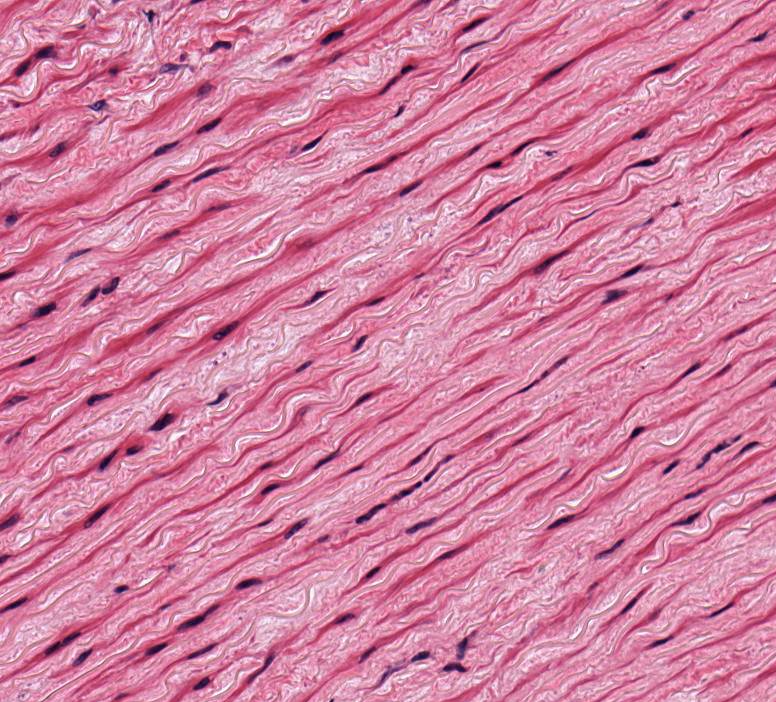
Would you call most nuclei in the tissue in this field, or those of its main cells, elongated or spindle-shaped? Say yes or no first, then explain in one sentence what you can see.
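Yes. The nuclei are dark, elongated and spindle-shaped, lying with their long axes along the fibres.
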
